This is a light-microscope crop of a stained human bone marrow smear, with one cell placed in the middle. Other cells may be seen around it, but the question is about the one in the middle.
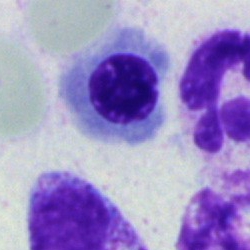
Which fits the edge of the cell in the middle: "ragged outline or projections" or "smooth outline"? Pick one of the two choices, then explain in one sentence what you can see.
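Ragged outline or projections. The cell outline is irregular, with several blunt bulges rather than a smooth circle.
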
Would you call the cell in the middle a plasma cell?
no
